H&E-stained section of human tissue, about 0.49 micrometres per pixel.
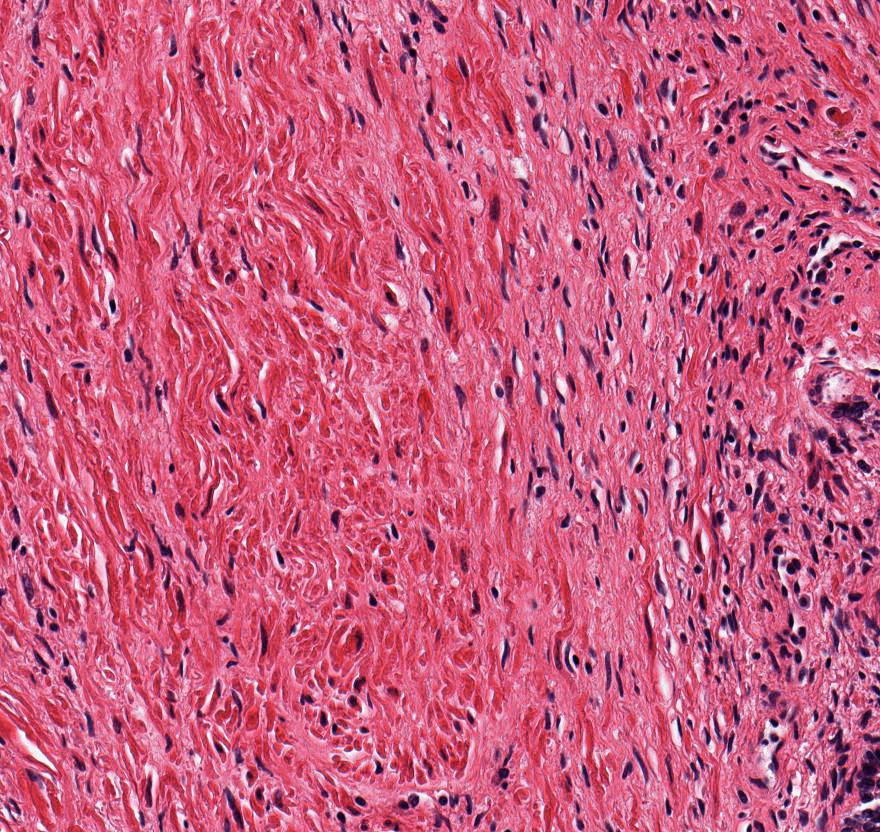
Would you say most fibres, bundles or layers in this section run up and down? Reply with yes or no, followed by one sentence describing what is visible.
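Yes. Densely packed pink spindle-shaped elements fill the field in long bundles running mainly from top to bottom.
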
